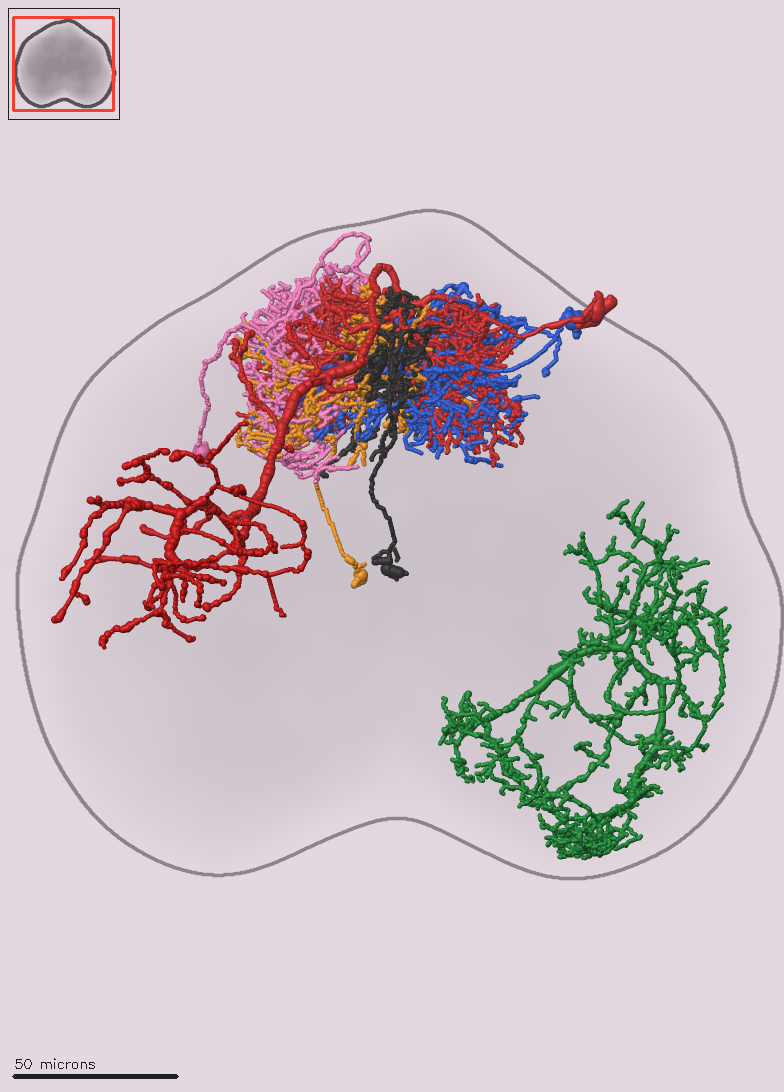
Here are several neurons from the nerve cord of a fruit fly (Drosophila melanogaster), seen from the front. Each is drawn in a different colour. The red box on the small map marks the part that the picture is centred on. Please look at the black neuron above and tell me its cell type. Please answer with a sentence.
The cell type is IN00A027.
